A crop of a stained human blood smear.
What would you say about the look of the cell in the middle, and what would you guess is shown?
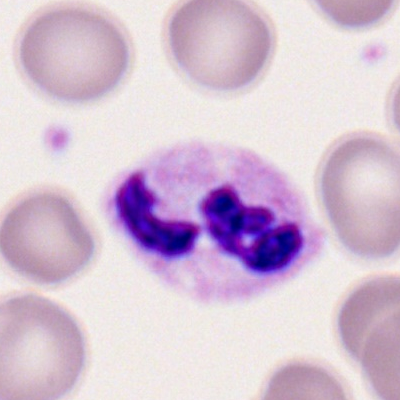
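First, the nucleus: it is split into separate lobes linked by thin strands. Its left-hand lobe is a curved piece, shaped something like a crescent. Next, the chromatin: dense, clumped and dark purple. Last, the cytoplasm, which holds fine, faint pinkish granules. This is a segmented neutrophil.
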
